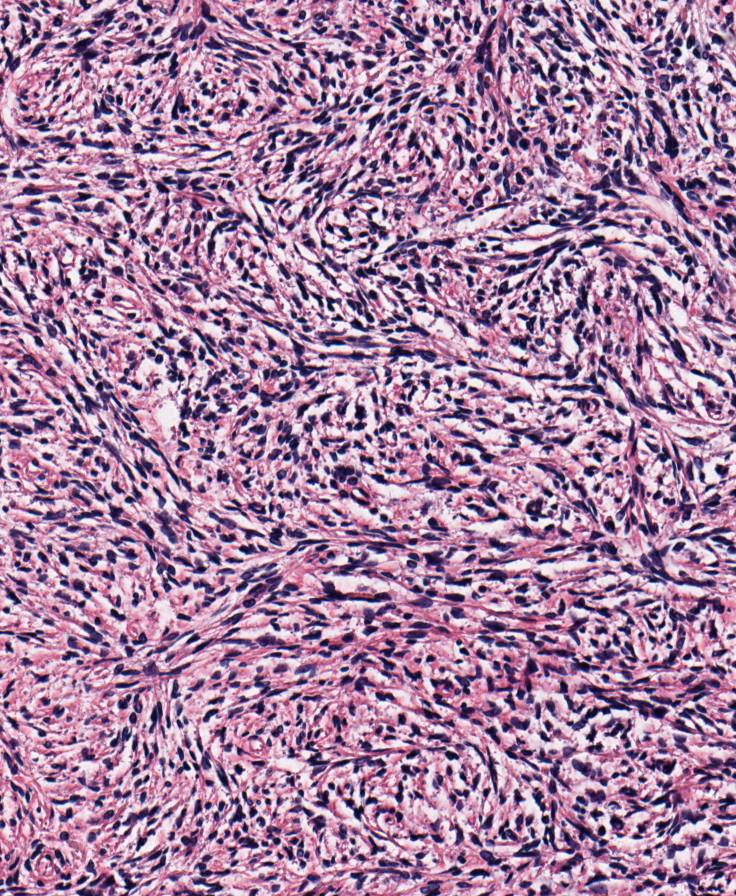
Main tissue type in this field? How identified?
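This is ovarian cortex. Step one: spindle cells fill the whole field in short intersecting fascicles and whorls.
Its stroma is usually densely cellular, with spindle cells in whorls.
Step two: nuclei are mostly elongated and dark. Step three: no large vessels are seen, which sets it apart from the ovarian medulla.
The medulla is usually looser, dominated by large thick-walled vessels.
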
